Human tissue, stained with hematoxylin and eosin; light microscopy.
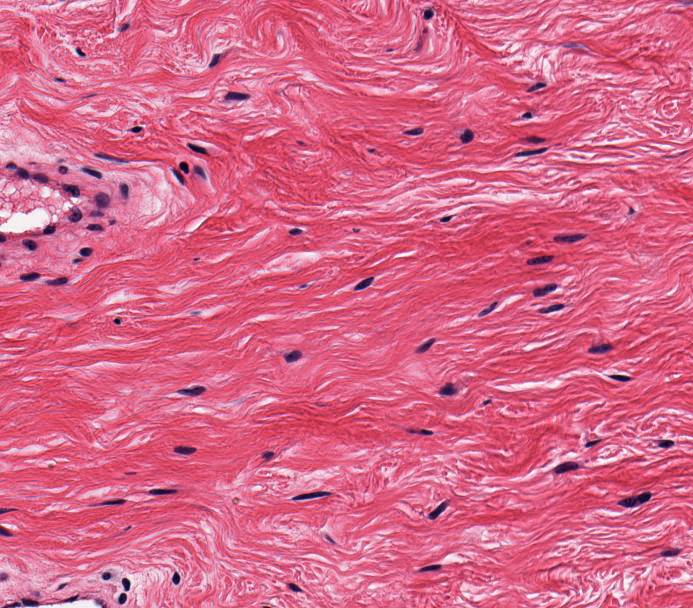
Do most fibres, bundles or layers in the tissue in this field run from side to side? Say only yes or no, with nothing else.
Yes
